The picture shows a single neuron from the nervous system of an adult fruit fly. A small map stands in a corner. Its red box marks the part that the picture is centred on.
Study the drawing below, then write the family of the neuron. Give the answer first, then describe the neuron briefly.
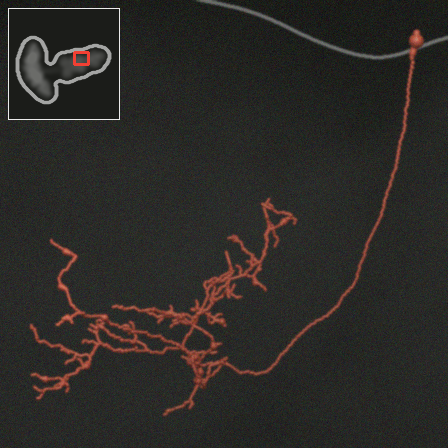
The family is hemilineage 01B. This is a nerve-cord intrinsic neuron. It lies in the nerve cord. Its cell body lies at the upper right of the picture. The picture shows dozens of branch ends.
